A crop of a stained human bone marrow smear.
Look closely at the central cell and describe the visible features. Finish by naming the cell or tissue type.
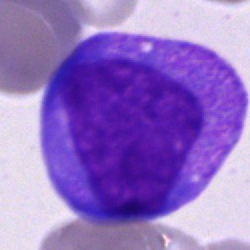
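First, the nucleus: large, roughly triangular and filling most of the cell. Second, the chromatin: mostly fine, without coarse dark clumps. Third, the cytoplasm: a deep blue band, widest on the right, with fine purple-pink granules mainly on that side. The cell is a promyelocyte.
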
